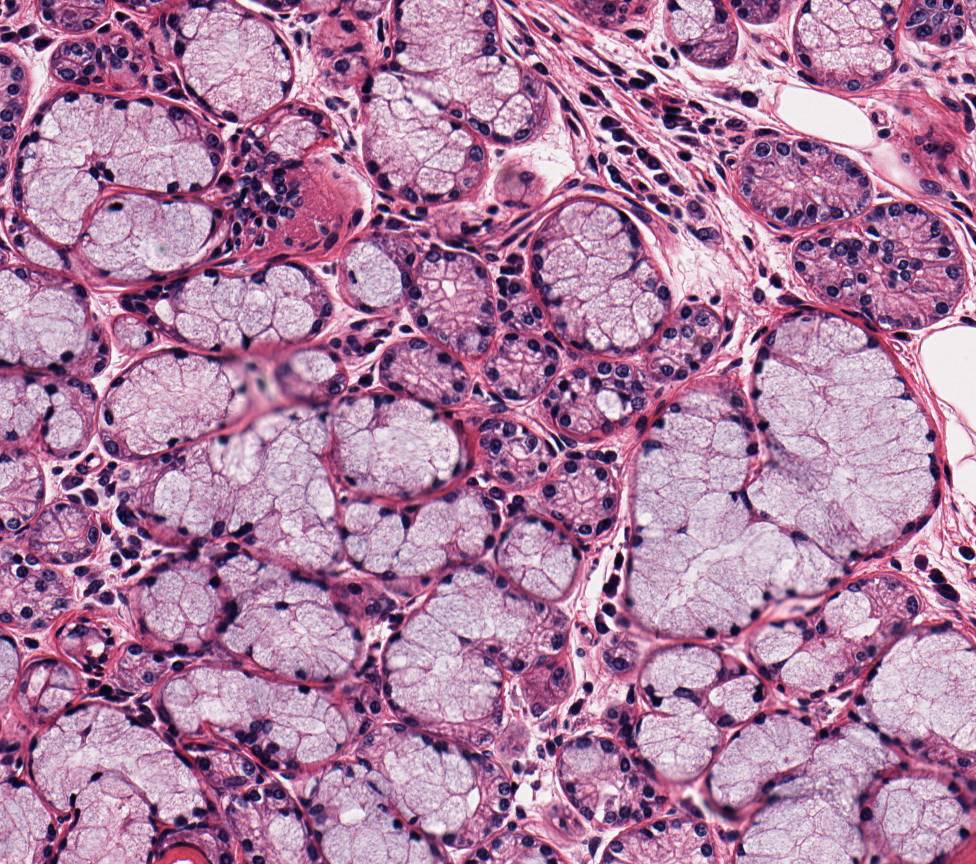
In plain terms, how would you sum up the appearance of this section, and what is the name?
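Acini mostly mucous; cytoplasm pale, foamy, grey-lilac. Mucous cell nuclei flattened, pressed against acinar base. Few clear white empty spaces in stroma, upper right edge. Minor salivary gland.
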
